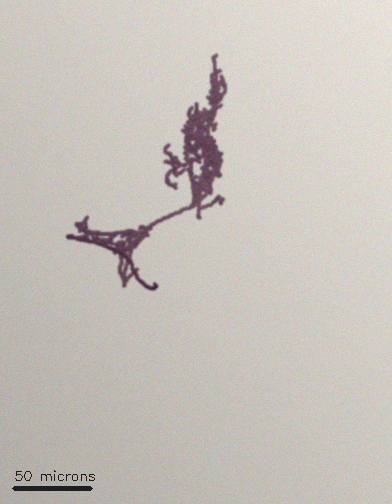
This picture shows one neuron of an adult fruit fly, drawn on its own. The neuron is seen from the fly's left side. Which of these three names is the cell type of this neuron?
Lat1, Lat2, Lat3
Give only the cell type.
Lat2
